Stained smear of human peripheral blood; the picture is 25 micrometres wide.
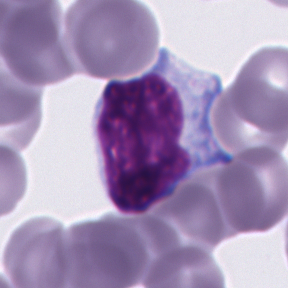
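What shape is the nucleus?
Taller than it is wide, about 12 by 9 micrometres.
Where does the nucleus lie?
Toward the left; most of the cytoplasm is on the right.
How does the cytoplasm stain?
Pale greyish blue, deeper blue at its outer edge than near the nucleus.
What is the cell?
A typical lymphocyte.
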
